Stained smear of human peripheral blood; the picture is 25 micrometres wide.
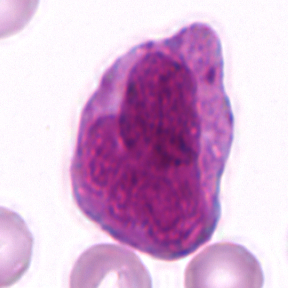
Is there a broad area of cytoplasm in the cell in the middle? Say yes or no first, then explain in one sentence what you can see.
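No. The nucleus is folded into overlapping lobes that fill most of the cell.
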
